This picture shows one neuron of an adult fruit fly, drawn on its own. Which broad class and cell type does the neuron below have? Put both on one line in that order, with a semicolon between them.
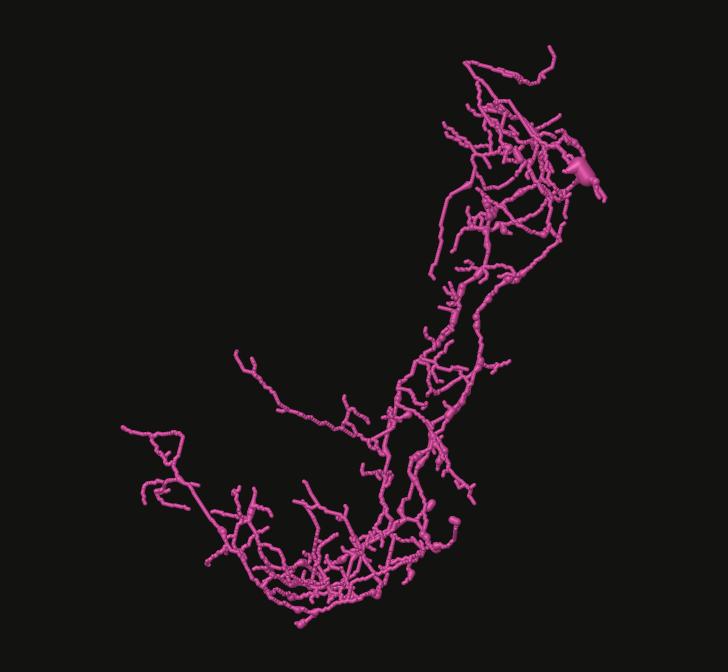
nerve-cord intrinsic neuron; INXXX386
